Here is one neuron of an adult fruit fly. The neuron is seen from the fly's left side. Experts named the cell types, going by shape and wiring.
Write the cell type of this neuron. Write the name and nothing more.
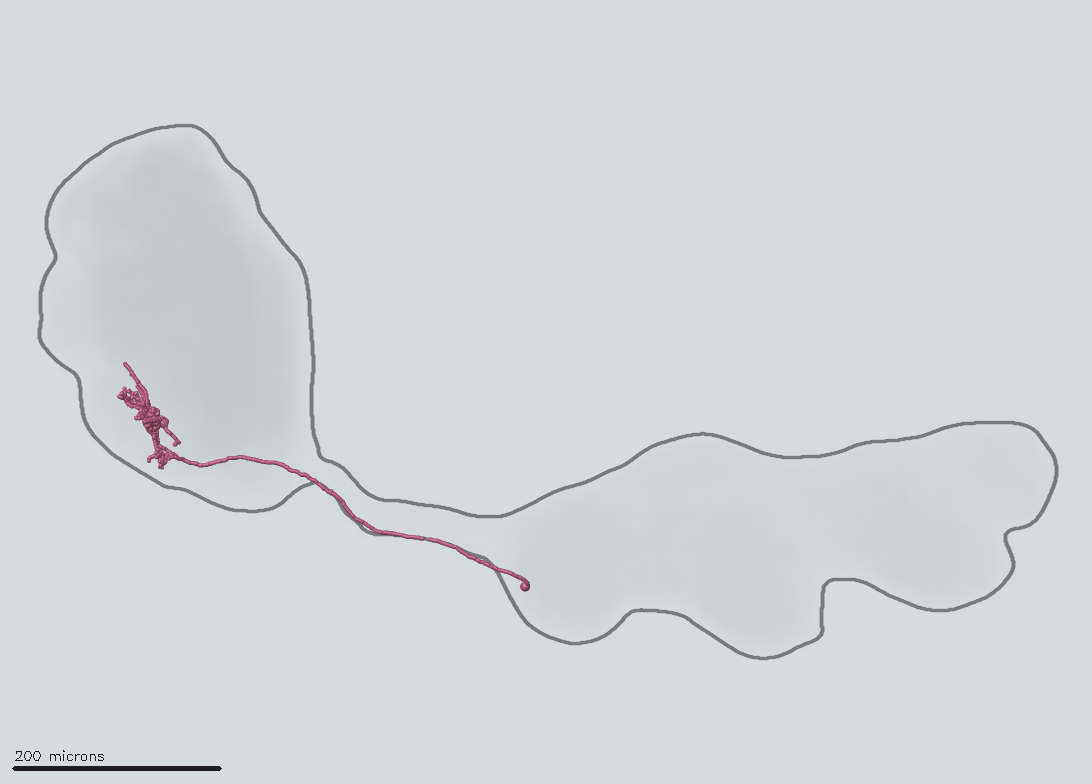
ANXXX462a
